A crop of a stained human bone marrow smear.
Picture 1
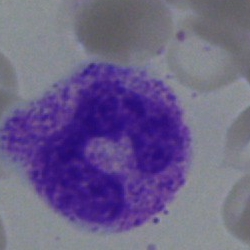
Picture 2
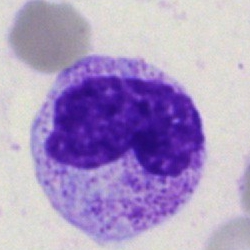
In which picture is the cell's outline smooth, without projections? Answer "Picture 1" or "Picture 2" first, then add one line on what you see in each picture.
Picture 2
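Picture 1: The cell is roughly round with a ragged, granular edge.
Picture 2: The cell outline is round and smooth.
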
